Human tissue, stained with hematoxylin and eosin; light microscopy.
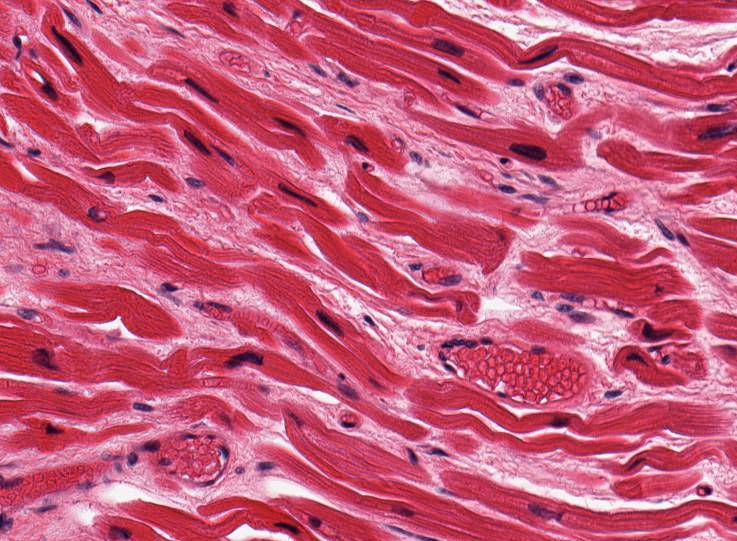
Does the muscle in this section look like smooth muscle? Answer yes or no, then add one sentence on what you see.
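No. The cardiac muscle fibres branch and join neighbouring fibres rather than lying as separate unbranched cylinders.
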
